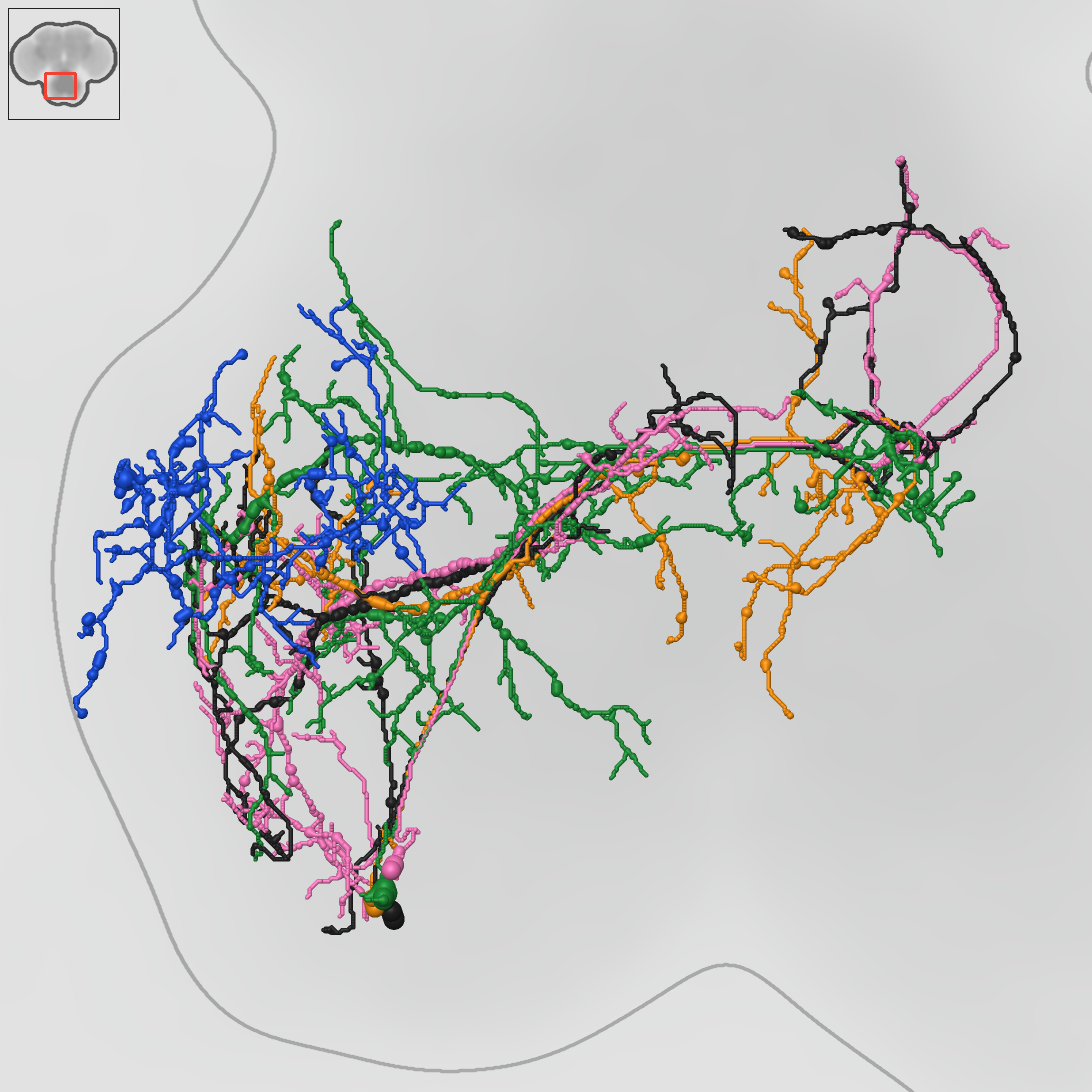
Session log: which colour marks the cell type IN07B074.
orange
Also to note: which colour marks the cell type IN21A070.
blue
